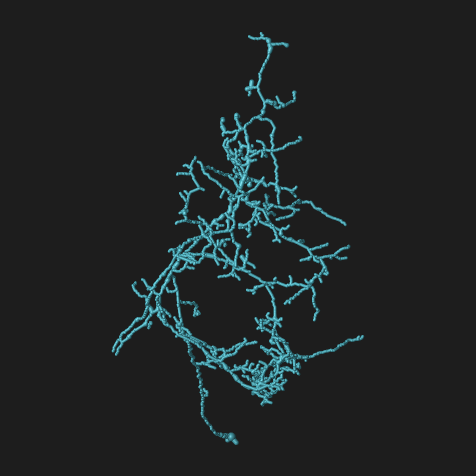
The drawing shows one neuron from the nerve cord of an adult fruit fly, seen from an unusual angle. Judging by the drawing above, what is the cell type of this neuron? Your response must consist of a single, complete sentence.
The type of this neuron is the cell type IN08A011.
